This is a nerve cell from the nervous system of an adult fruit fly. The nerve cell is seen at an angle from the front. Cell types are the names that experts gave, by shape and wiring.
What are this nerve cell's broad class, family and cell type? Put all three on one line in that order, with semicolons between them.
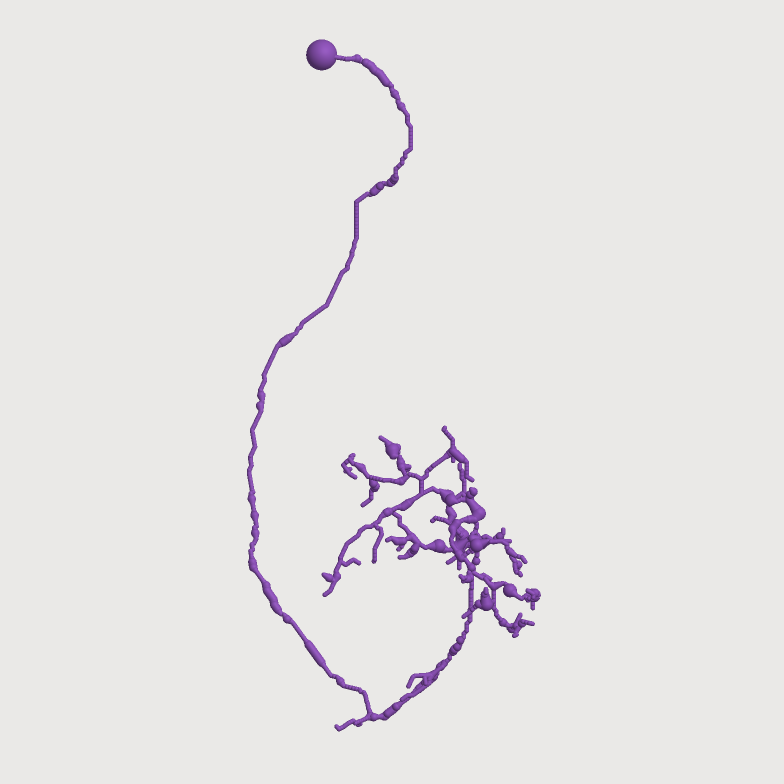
central-brain intrinsic neuron; class CX; vDeltaK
